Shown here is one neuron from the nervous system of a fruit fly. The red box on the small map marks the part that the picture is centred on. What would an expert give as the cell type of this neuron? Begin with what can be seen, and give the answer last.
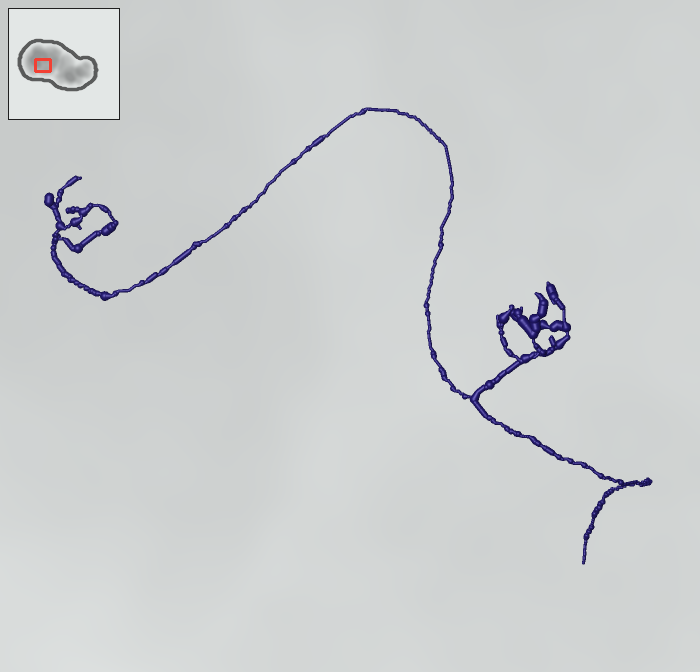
As drawn here it is wider than it is tall. It is a sensory neuron entering the brain. The cell type is ORN_VC1.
